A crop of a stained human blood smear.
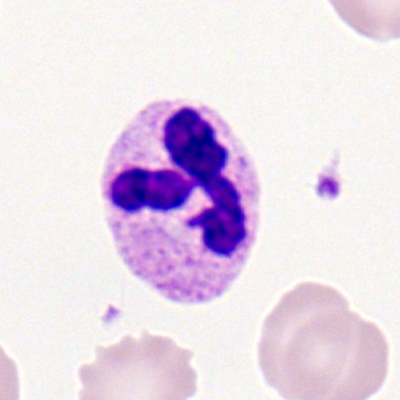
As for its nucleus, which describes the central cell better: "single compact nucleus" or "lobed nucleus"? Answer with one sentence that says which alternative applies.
The nucleus of this cell is divided into two or more lobes.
